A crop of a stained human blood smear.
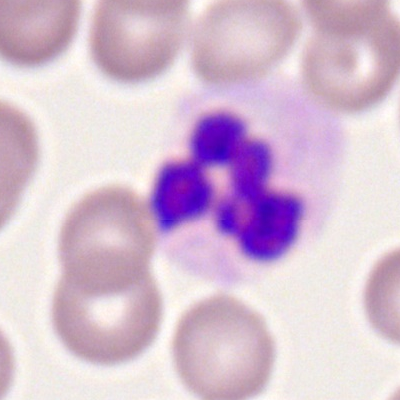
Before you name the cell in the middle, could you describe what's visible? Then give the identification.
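Looking at it, the outline seems roughly round and smooth. I count more than three separate lobes in the nucleus. I find no coarse orange-red granules in the cytoplasm, and no vacuoles either. So this is a segmented neutrophil.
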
